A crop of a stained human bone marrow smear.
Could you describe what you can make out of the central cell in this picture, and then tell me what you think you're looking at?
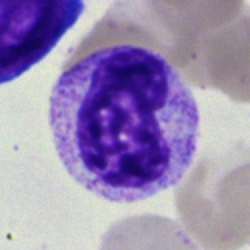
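You'll notice the outline is round and smooth. There's a notch on the right side of the nucleus, so it looks a bit like a kidney. It's still one single mass, though, not split into separate lobes. No vacuoles in the cytoplasm either. So this one's a metamyelocyte.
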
